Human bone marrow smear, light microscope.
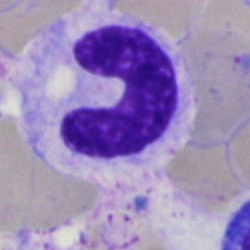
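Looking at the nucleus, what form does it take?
A curved C-shaped band, with its hollow opening to the left.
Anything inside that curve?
Yes, a pale clear patch in the cytoplasm on the left, sitting within the curve.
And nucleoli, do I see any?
None are visible.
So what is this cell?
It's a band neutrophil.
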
